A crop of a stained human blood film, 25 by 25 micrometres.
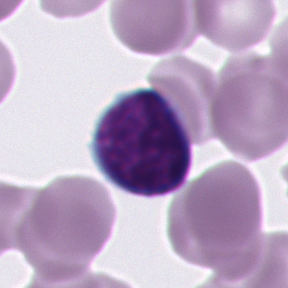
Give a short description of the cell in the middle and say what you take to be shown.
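Round nucleus here, with no indentation or lobes, about 9 by 8 micrometres. Its chromatin is dark purple and densely clumped. Around it there's only a very thin rim of cytoplasm, and that rim is pale blue. That's a typical lymphocyte.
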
